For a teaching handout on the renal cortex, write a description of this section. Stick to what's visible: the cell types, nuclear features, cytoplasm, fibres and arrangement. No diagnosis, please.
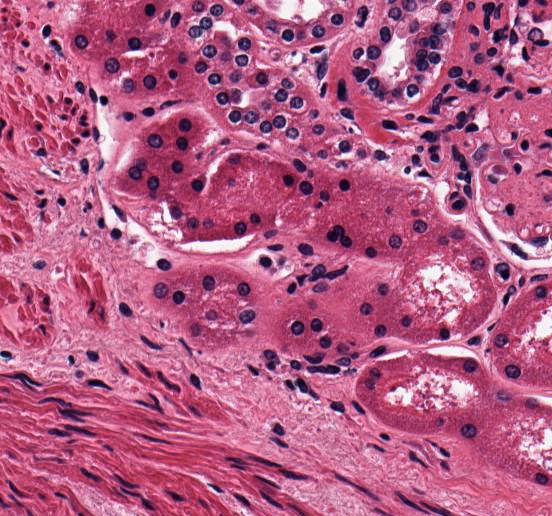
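Rounded nests of large pink cells fill the upper and middle field. They're polygonal, with abundant granular eosinophilic cytoplasm. Thin septa holding flattened spindle-shaped nuclei separate the nests. Along the bottom, fibrous tissue: spindle cells with elongated dark nuclei in bundles running roughly horizontally.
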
